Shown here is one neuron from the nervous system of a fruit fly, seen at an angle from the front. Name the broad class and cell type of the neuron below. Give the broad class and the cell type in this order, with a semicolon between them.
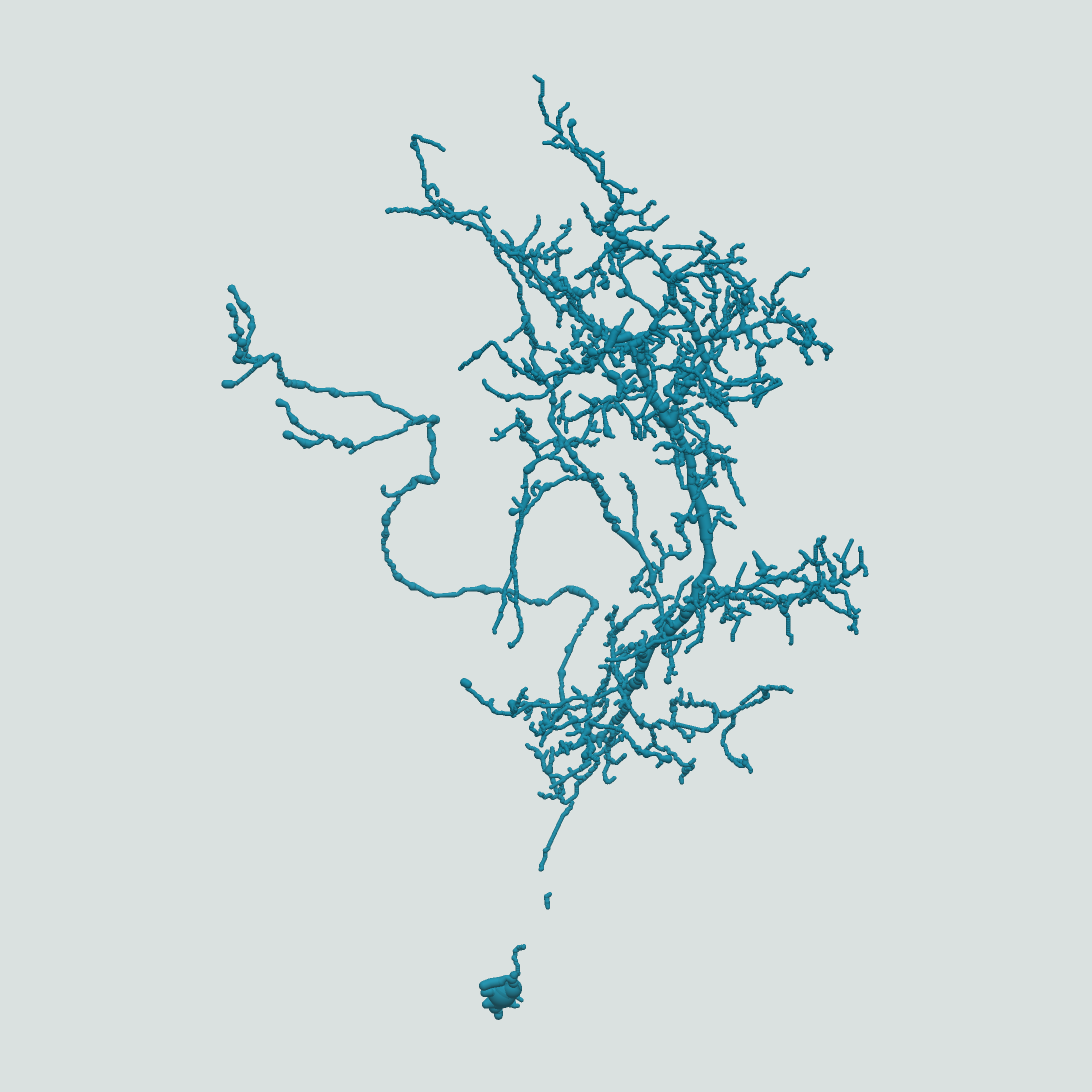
central-brain intrinsic neuron; PS138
